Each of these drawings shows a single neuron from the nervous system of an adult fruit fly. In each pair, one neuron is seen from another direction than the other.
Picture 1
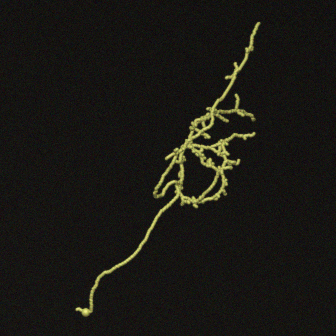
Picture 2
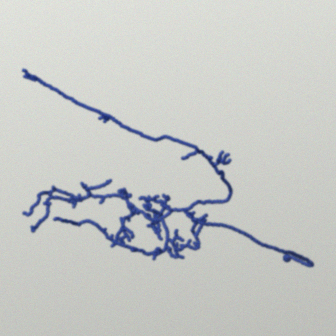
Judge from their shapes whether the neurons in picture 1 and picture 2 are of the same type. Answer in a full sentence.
They are of the same cell type.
